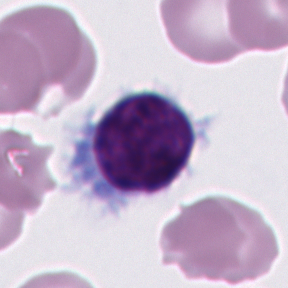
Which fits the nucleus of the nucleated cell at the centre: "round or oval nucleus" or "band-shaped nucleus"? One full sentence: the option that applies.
The nucleus is gathered into one compact mass that is round or oval.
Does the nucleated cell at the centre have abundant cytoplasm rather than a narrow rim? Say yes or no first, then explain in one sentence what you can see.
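No. The nucleus fills most of the cell.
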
